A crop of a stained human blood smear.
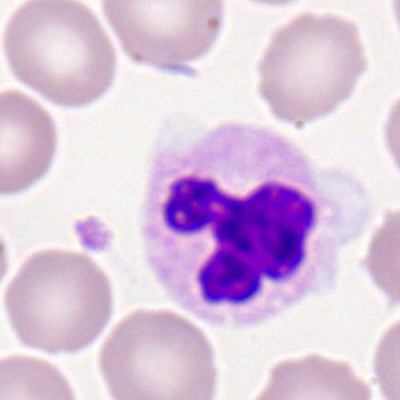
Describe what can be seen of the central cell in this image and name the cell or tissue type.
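Look first at the chromatin: it is dark purple and densely clumped, and you will find no nucleoli in the nucleus. Notice how the nucleus sits in the lower part of the cell, leaving a wider band of cytoplasm above it. On the right edge, a pale, clear bulge projects outward. This is a segmented neutrophil.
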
